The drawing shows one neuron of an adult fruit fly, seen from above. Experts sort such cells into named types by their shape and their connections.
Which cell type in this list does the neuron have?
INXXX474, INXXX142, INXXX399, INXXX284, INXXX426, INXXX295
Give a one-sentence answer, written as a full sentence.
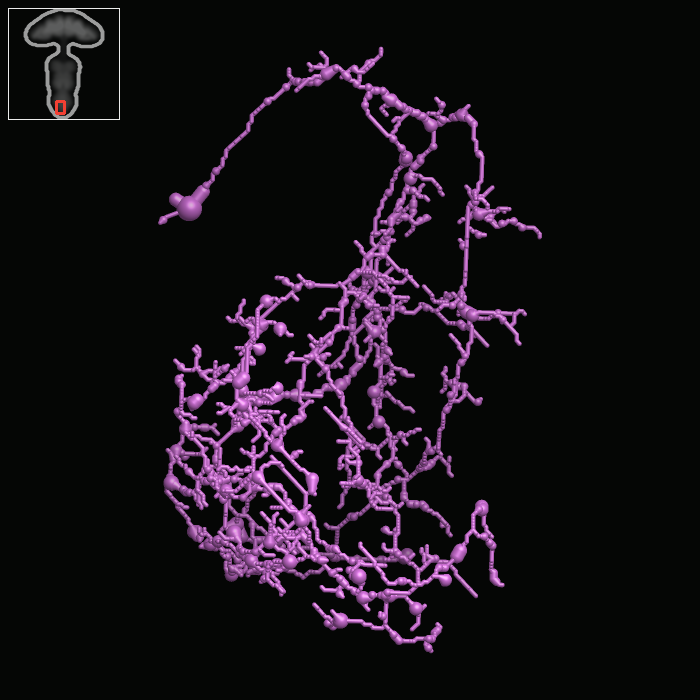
This neuron is recognized as the cell type INXXX474.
